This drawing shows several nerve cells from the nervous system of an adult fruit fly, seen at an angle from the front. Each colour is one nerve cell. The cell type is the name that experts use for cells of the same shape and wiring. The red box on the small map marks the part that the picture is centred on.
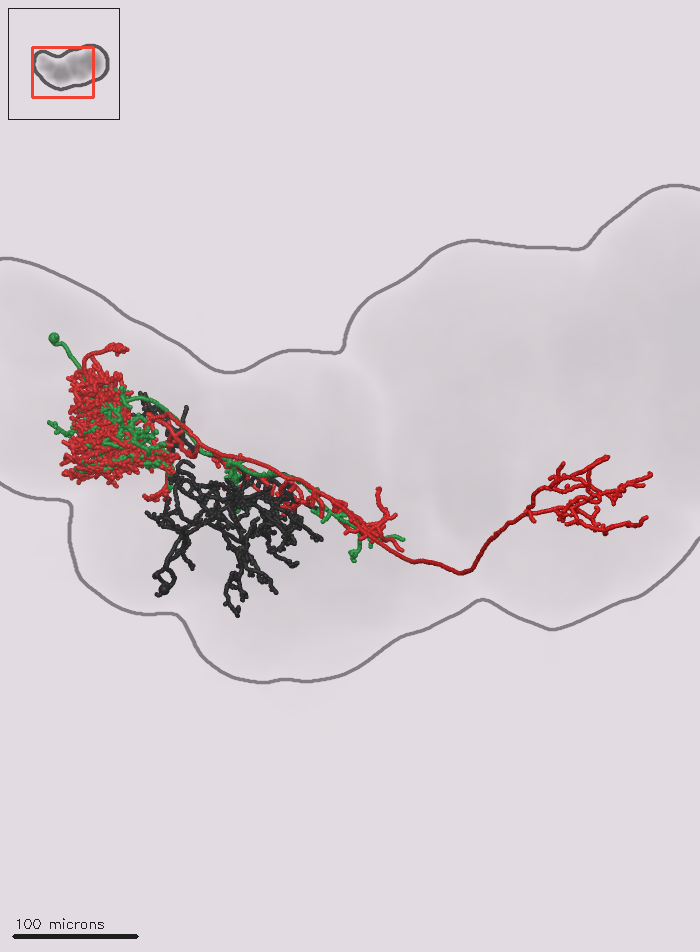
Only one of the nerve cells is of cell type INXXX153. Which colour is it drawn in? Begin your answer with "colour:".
colour: green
